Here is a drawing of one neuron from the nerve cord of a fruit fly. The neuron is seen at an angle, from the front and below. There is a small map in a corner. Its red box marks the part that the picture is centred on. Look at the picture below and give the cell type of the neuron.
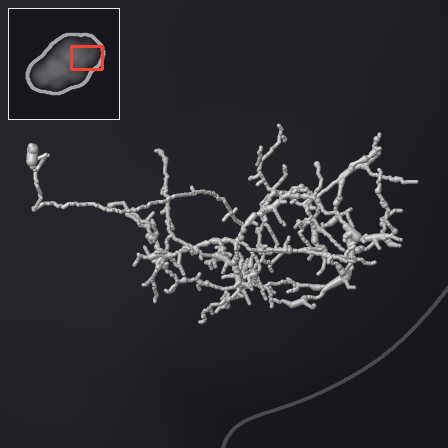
IN13B065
